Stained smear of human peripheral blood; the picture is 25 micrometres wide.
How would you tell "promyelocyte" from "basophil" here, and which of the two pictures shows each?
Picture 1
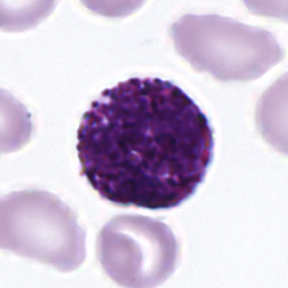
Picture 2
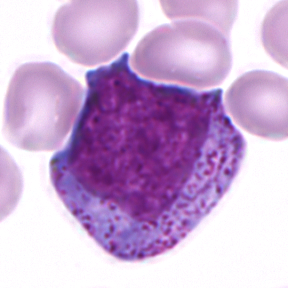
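Picture 1 shows a basophil, and picture 2 shows a promyelocyte. Their outlines differ: the basophil is round, about 12 micrometres across, with a slightly bumpy edge where granules sit at the margin, whereas the promyelocyte has an angular, irregular outline with a small pointed projection sticking out from its top edge.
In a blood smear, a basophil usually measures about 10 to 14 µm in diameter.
In the basophil, coarse dark purple granules that vary in size fill the whole cell, while the promyelocyte's cytoplasm forms a wide pale bluish band along its lower and right sides.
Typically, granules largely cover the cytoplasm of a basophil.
The nucleus differs as well: in the basophil the granules cover it so that its outline cannot be made out, whereas in the promyelocyte it is a single unlobed mass filling the upper and left part of the cell.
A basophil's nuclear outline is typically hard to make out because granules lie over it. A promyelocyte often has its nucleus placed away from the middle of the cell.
No clear vacuoles are seen in the basophil, and red cells lie against the upper edge of the promyelocyte.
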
